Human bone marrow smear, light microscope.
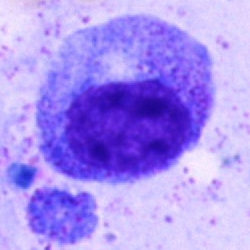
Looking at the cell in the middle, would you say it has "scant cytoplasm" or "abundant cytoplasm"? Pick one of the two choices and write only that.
Abundant cytoplasm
